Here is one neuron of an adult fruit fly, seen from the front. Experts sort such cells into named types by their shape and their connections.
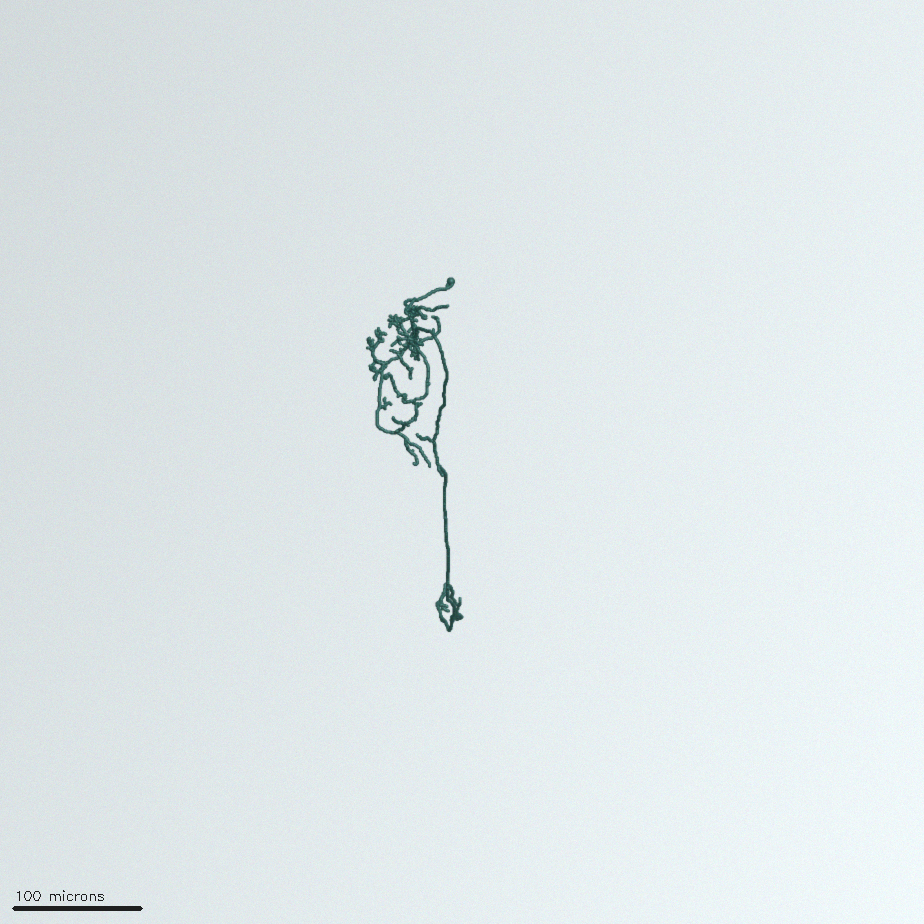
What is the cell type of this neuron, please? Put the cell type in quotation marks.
"DNpe012_a"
